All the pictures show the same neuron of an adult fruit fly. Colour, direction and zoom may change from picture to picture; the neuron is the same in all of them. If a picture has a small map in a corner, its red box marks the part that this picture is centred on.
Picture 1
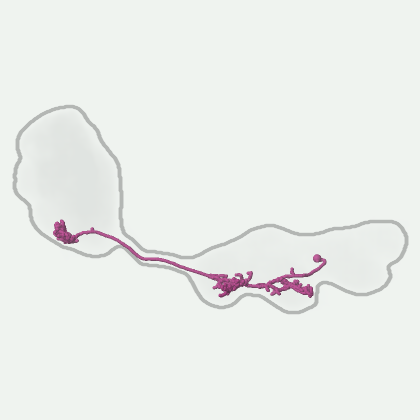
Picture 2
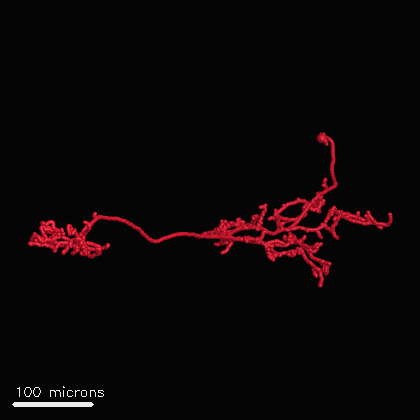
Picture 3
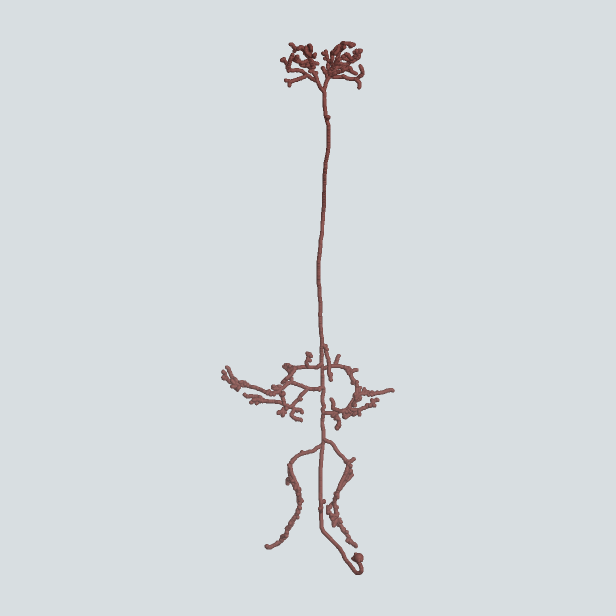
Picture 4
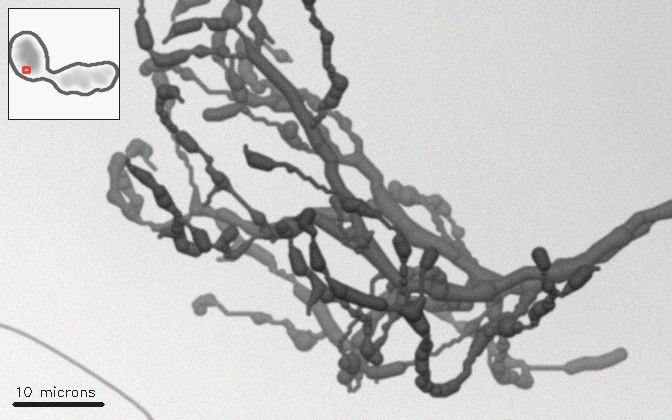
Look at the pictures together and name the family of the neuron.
hemilineage 17A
